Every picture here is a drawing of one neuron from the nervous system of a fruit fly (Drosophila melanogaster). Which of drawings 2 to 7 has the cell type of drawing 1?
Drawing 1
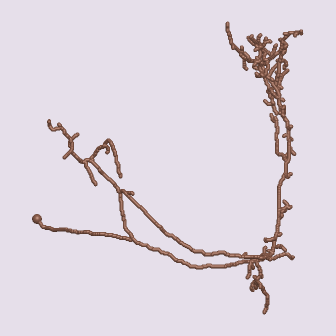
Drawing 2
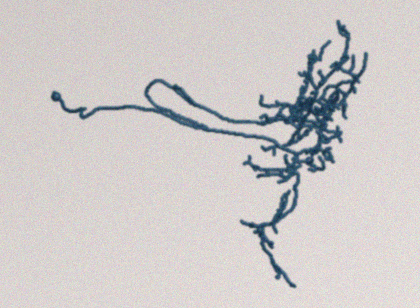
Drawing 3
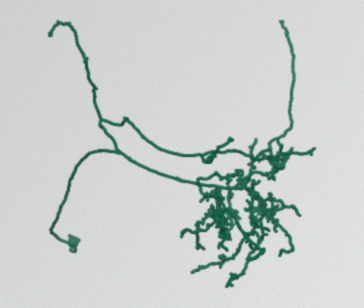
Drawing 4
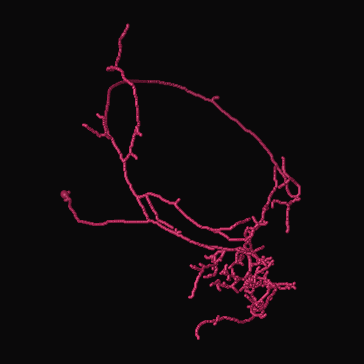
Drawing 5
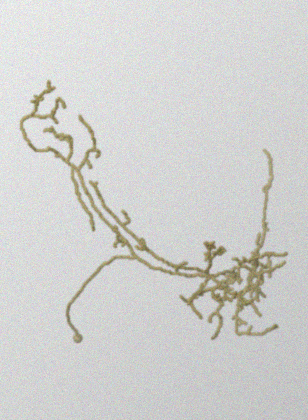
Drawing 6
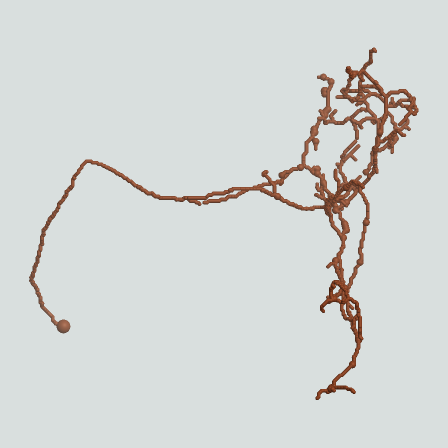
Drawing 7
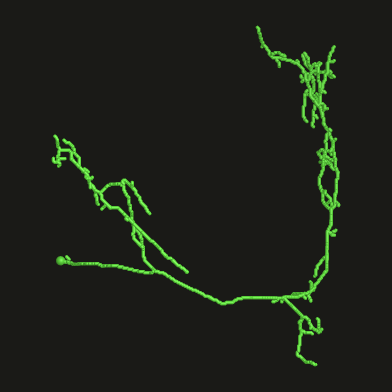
7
